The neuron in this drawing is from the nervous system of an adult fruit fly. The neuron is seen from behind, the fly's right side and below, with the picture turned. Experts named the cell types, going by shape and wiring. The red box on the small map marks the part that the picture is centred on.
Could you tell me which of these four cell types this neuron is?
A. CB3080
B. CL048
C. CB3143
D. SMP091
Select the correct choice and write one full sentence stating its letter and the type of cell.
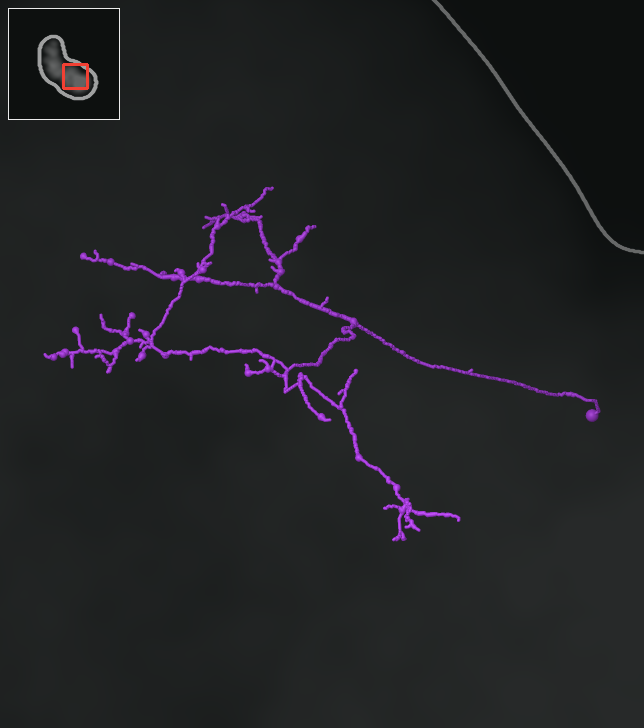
The cell type that the neuron has is CL048, option B.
